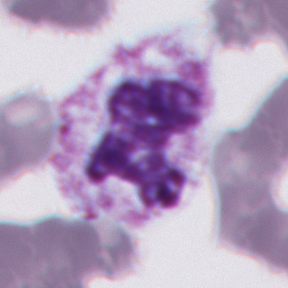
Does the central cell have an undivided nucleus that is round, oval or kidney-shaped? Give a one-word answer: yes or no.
No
